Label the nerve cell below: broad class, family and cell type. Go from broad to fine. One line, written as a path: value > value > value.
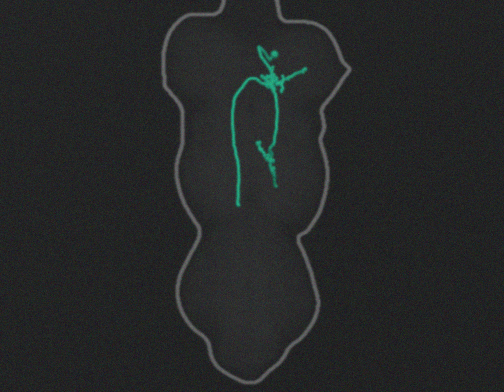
nerve-cord intrinsic neuron > hemilineage 10B > IN10B059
